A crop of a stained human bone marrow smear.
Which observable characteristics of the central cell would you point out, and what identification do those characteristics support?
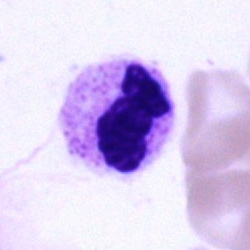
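Look at where the nucleus sits: toward the right, so most of the cytoplasm lies on the left. Its chromatin is dark purple and densely condensed. The cytoplasm is pale lilac-pink, with fine purple granules scattered all through it. This is a segmented neutrophil.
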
